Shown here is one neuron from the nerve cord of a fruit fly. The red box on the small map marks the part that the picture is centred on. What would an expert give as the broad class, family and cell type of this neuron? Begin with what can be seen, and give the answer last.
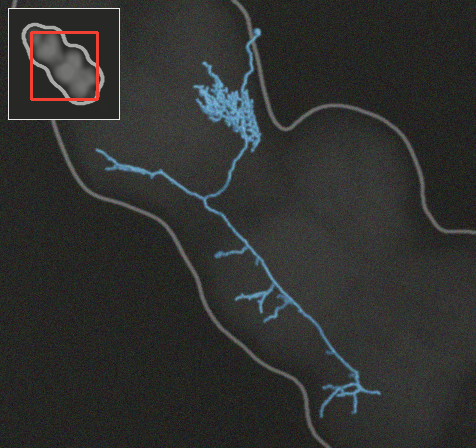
As drawn here it is taller than it is wide. This is a nerve-cord intrinsic neuron. The family is hemilineage 08B. Its cell type is IN08B058.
